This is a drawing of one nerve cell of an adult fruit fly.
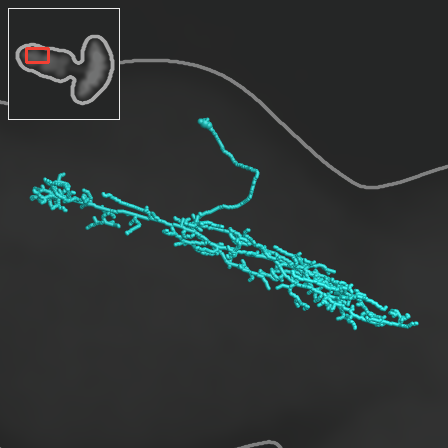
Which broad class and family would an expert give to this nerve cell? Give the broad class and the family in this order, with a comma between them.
nerve-cord intrinsic neuron, hemilineage 09A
